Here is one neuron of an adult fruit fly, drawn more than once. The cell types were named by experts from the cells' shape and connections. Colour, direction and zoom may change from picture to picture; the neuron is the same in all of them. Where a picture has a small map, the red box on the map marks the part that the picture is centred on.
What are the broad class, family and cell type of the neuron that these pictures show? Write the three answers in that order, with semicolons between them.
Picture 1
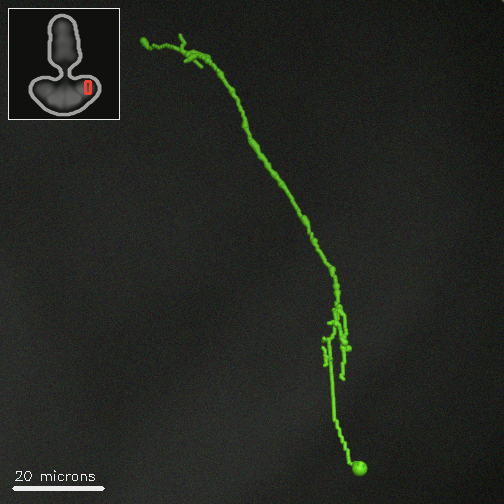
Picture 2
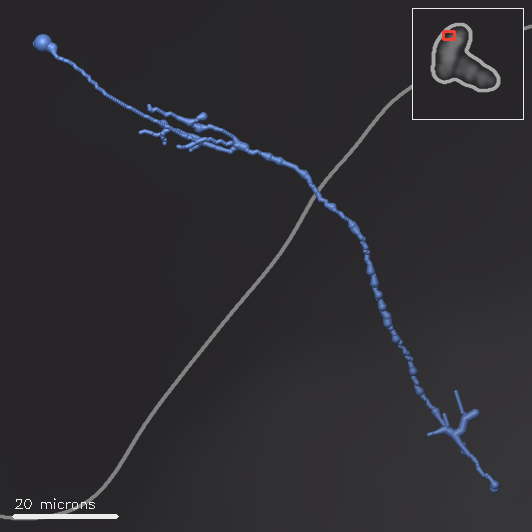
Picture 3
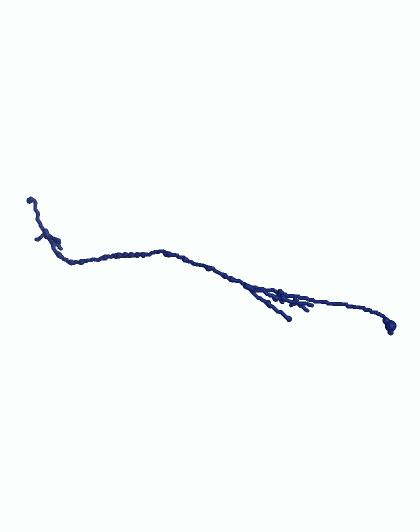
optic-lobe intrinsic neuron; L; L4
